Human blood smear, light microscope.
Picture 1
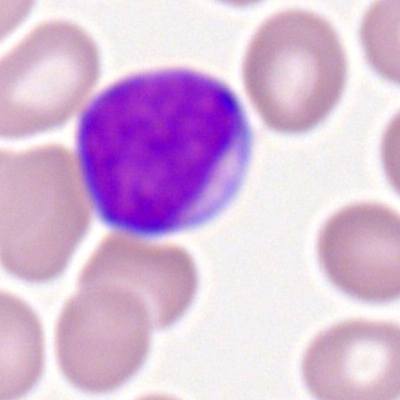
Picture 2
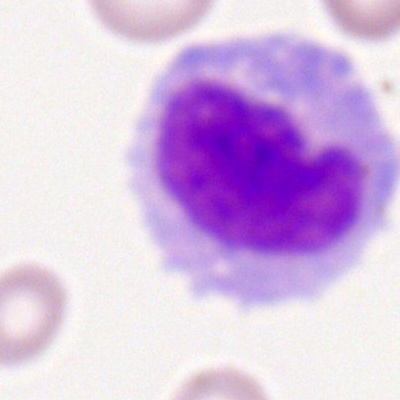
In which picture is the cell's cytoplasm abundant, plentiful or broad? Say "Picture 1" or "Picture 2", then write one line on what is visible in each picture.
Picture 2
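Picture 1: The cytoplasm forms only a thin crescent, mainly on the right side of the cell.
Picture 2: The cytoplasm is plentiful and forms a wide border around the nucleus.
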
